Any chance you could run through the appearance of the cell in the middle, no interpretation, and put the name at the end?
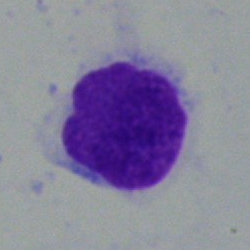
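Look first at how much of the cell the nucleus takes up: it fills most of it, leaving only a scant rim of cytoplasm. That rim is widest on the lower-left side. Now follow the nuclear outline and you'll see it is irregular, with several shallow bumps and notches. The nucleus itself stains a deep, dense purple. This is a hairy cell.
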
